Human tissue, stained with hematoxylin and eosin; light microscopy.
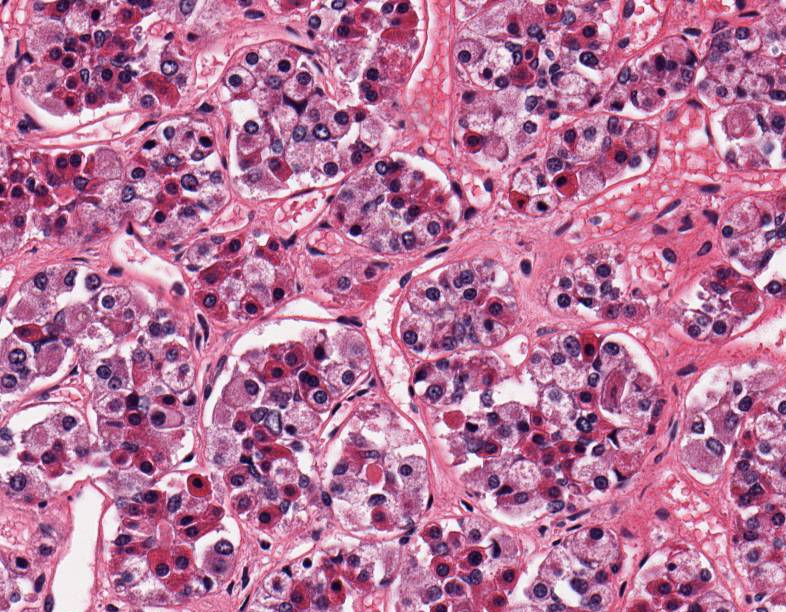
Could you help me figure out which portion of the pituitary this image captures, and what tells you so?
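This is pars distalis. Rounded nests of cells, parted by thin pink fibrous septa, hold cells with bright red cytoplasm singly or in small groups.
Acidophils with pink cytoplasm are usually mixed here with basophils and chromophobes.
No gland lumens appear in the nests.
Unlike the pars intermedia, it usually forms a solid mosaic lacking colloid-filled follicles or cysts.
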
